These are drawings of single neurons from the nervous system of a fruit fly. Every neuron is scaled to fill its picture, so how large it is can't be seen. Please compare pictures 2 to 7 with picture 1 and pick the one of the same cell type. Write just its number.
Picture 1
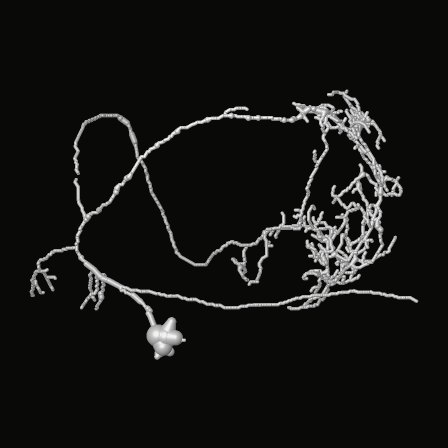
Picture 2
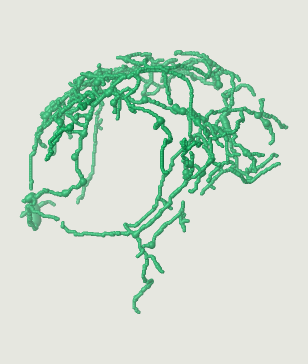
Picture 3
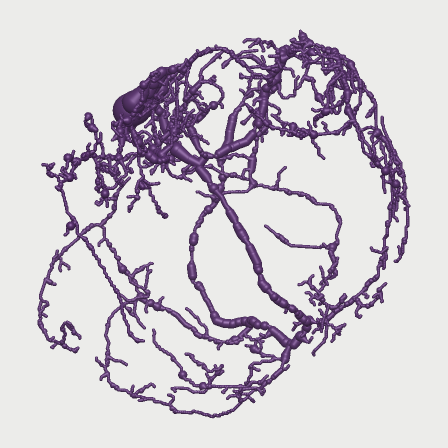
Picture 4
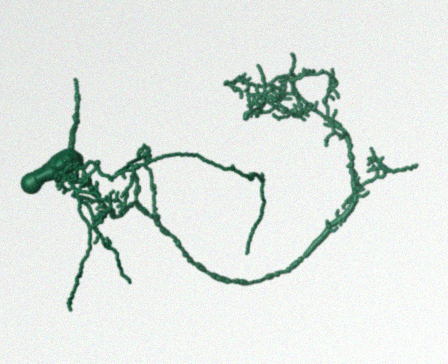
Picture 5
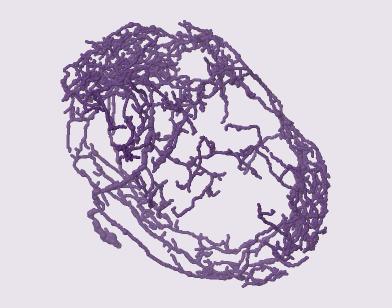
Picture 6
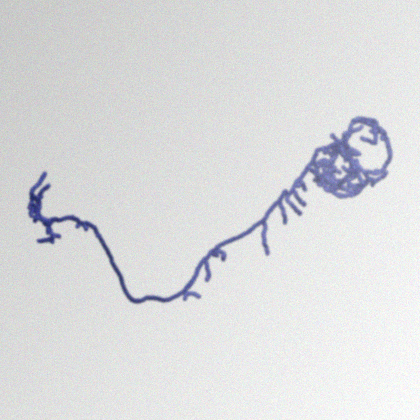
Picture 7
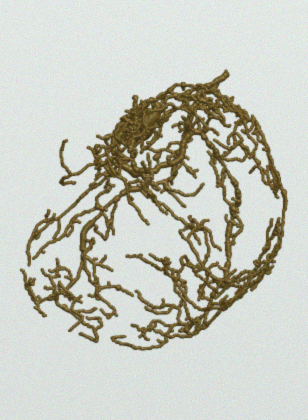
4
